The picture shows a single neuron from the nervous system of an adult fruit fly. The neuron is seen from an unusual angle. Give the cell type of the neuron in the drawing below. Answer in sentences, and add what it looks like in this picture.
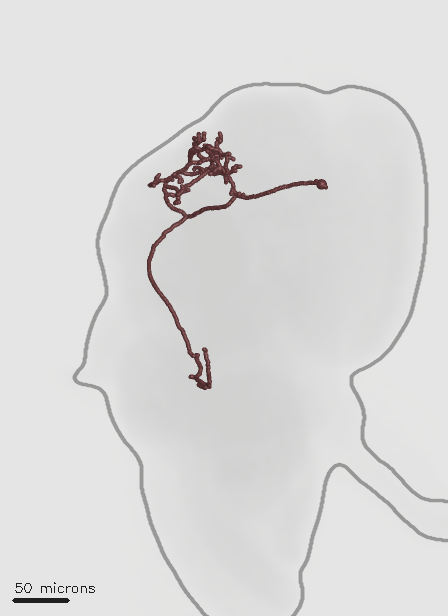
The cell type is SIP053. This is a central-brain intrinsic neuron. From top to bottom in the picture it spans about 250 microns. In this view it is taller than it is wide.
